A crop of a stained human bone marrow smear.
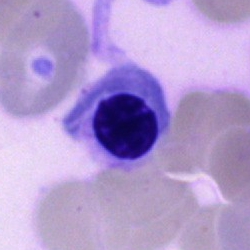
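Erythroblast with an off-centre nucleus that lies toward the lower right of the cell. The chromatin is dense and stains a deep dark purple throughout, and no nucleoli are visible. Note the irregular, angular outline, with a pointed corner on the left side.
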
